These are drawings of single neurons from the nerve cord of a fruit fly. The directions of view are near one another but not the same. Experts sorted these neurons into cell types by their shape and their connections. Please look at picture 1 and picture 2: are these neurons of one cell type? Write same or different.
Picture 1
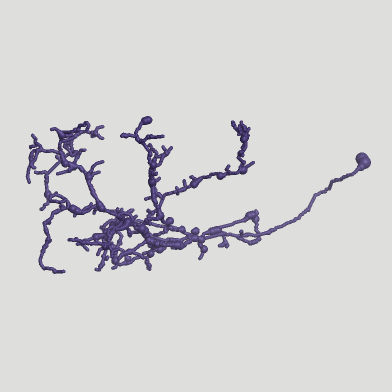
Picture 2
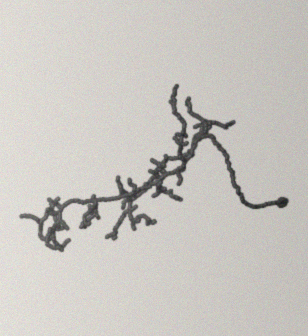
same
